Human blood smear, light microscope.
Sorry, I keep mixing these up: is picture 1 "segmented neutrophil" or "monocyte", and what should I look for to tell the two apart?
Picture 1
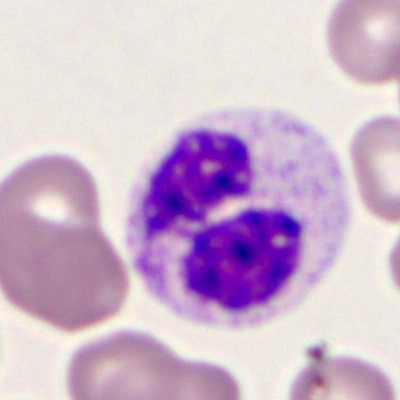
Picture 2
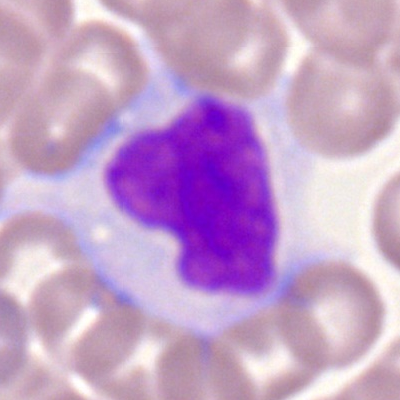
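The segmented neutrophil is in picture 1, the monocyte in picture 2. Picture 1 has a nucleus divided into two lobes, at upper left and lower right, while the nucleus in picture 2 has a notch cut into its lower-left edge.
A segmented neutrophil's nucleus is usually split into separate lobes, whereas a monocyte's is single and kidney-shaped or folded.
The segmented neutrophil's cytoplasm is plentiful and pale pinkish-lilac; the monocyte's forms a broad pale grey-blue rim.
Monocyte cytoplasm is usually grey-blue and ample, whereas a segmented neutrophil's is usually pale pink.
Fine, small lilac granules fill the cytoplasm in picture 1, whereas picture 2 shows no distinct coloured granules. The chromatin of the segmented neutrophil is dark purple and coarsely clumped.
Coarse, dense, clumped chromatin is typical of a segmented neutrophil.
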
